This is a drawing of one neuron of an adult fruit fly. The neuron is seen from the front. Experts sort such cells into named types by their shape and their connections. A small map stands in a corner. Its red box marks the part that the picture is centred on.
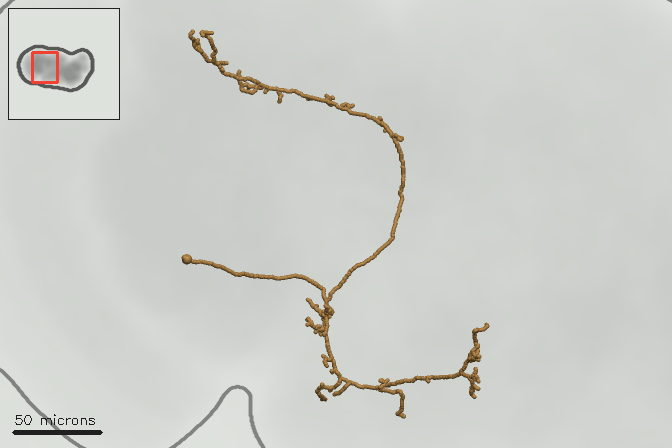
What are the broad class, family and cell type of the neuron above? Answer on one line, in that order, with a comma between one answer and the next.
central-brain intrinsic neuron, hemilineage VESa2, VES037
